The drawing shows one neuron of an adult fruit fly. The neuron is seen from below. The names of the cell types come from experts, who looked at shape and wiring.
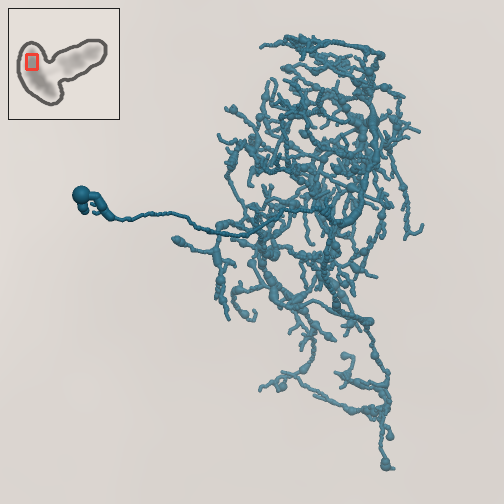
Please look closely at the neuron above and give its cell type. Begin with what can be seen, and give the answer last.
It lies in the brain. Its cell body lies on the left of the picture. It is a central-brain intrinsic neuron. The cell type is LHAV3k3.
